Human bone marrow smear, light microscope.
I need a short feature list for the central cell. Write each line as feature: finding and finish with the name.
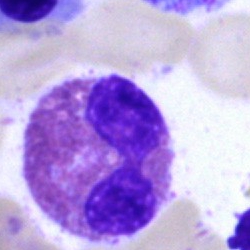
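Outline: round.
Nucleus: against right side of cell.
Nucleoli: none visible.
Granules: fine, densely packed throughout cytoplasm.
Name: eosinophil.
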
